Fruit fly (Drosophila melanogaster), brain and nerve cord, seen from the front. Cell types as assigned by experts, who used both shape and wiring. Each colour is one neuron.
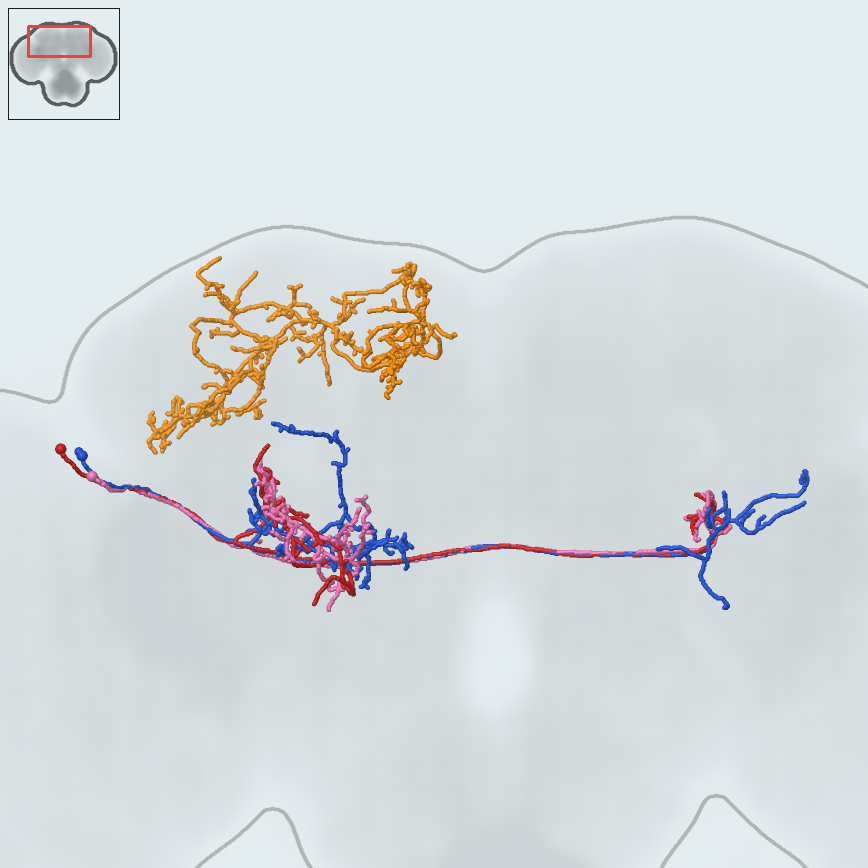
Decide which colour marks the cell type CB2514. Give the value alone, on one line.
red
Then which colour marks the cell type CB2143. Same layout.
blue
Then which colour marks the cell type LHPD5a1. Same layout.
orange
